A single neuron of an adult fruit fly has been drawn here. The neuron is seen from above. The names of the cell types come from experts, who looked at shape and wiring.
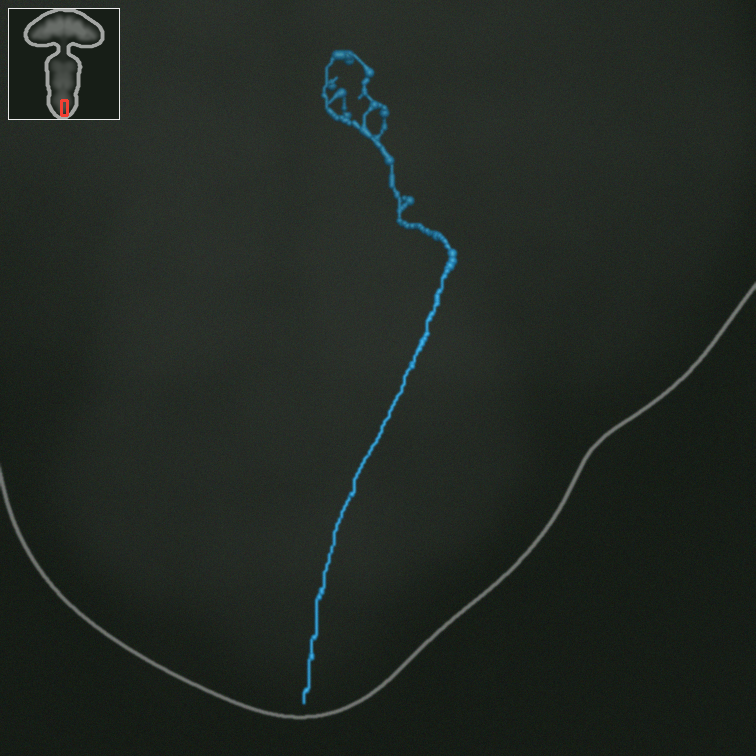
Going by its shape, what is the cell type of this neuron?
SNxx03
